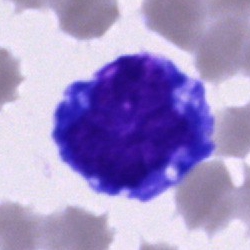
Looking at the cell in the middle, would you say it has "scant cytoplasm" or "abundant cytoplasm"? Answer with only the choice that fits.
Scant cytoplasm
